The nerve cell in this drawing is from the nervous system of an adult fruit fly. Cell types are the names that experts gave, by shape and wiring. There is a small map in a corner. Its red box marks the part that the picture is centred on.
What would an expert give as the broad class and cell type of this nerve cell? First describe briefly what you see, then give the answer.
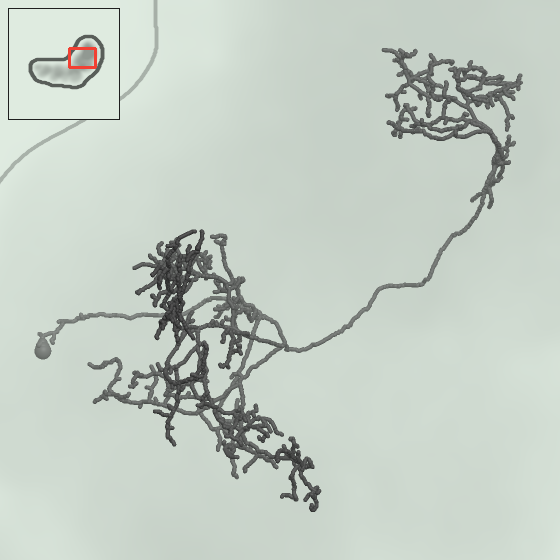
The picture shows dozens of branch ends. As drawn here it is about as wide as it is tall. Its broad class is central-brain intrinsic neuron. Its cell type is CL326.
